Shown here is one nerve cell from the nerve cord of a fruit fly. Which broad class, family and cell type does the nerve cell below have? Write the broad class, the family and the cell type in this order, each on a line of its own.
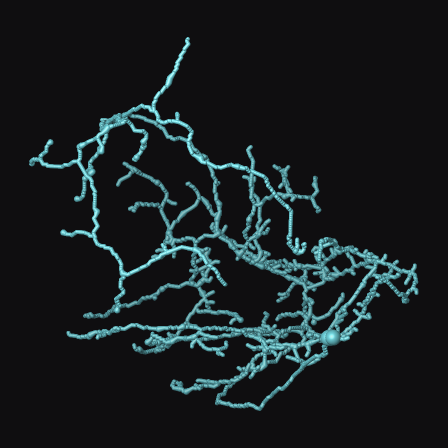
nerve-cord intrinsic neuron
hemilineage 04B
IN04B078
